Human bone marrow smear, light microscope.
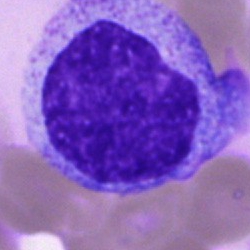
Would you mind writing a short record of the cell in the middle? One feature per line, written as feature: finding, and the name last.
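Chromatin: finely stippled, not coarsely clumped
Cytoplasm: pale bluish-lilac
Granules: fine, purple, scattered through the cytoplasm
Edge: a small rounded bleb projecting on the right
Name: promyelocyte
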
